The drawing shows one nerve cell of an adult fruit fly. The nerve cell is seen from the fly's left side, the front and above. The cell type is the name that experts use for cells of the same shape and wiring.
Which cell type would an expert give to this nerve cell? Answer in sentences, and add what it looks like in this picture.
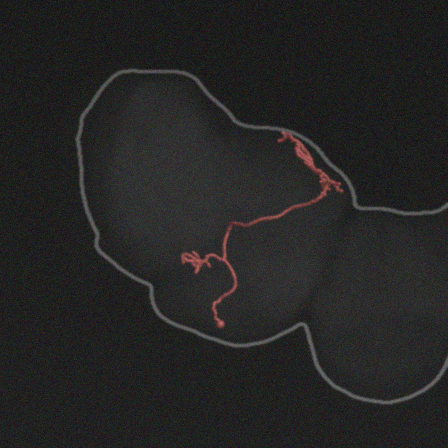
The cell type is M_vPNml54. This is a central-brain intrinsic neuron. Its cell body lies at the bottom of the picture. In this view it is about as wide as it is tall.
